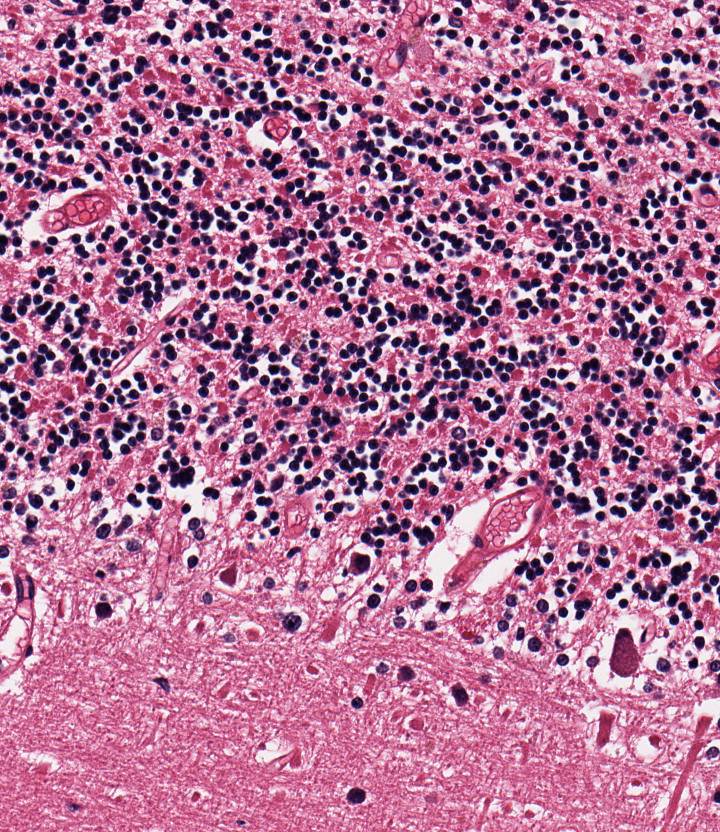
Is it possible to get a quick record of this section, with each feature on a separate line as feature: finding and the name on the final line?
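Upper two-thirds: dense layer of small dark nuclei
Upper-layer cells: small, round, evenly dark nuclei, almost no cytoplasm
Bottom third: pale pink, nucleus-poor, finely fibrillar meshwork, few small nuclei
Purkinje cell: large, dark body, at layer border near right edge
Name: cerebellum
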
